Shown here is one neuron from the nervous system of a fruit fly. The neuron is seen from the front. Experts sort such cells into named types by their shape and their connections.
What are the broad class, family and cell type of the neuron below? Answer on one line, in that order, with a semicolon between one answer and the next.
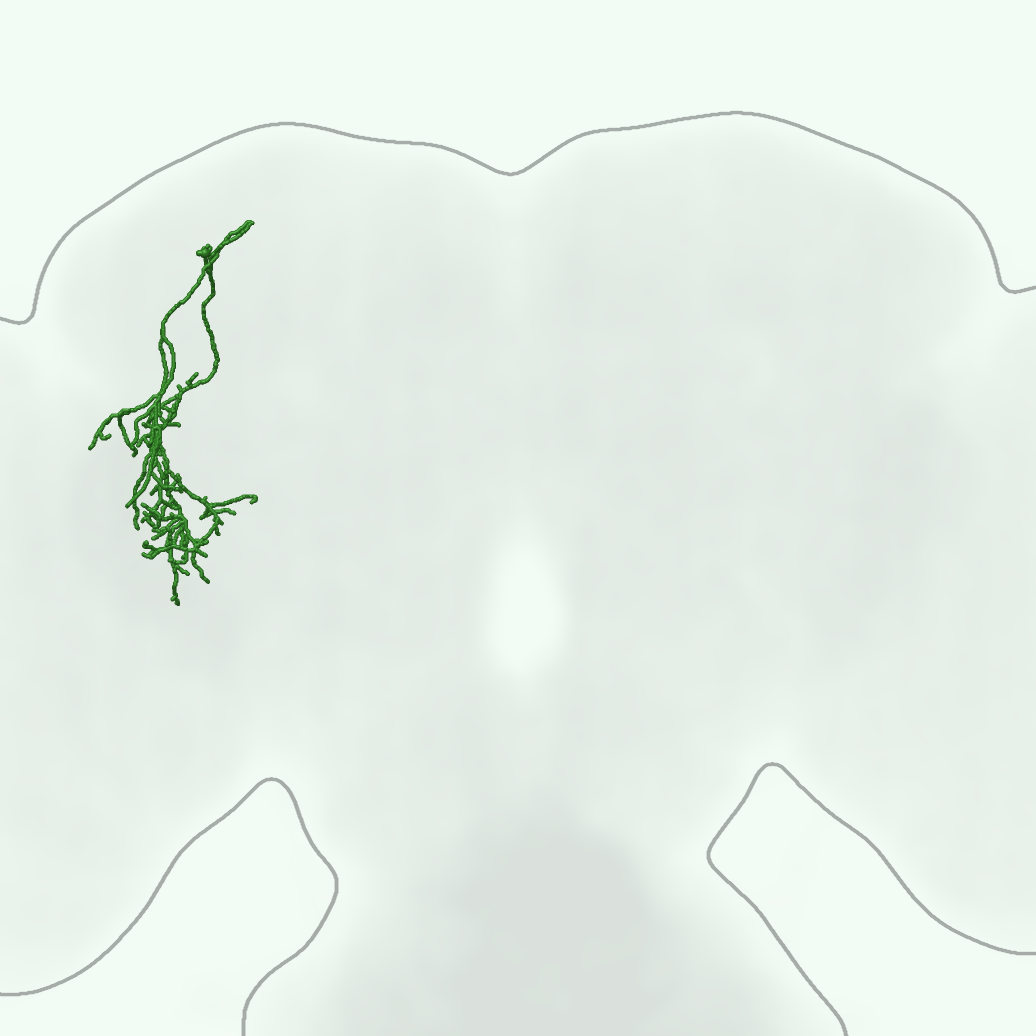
central-brain intrinsic neuron; hemilineage VLPd&p1_dorsal; AVLP055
